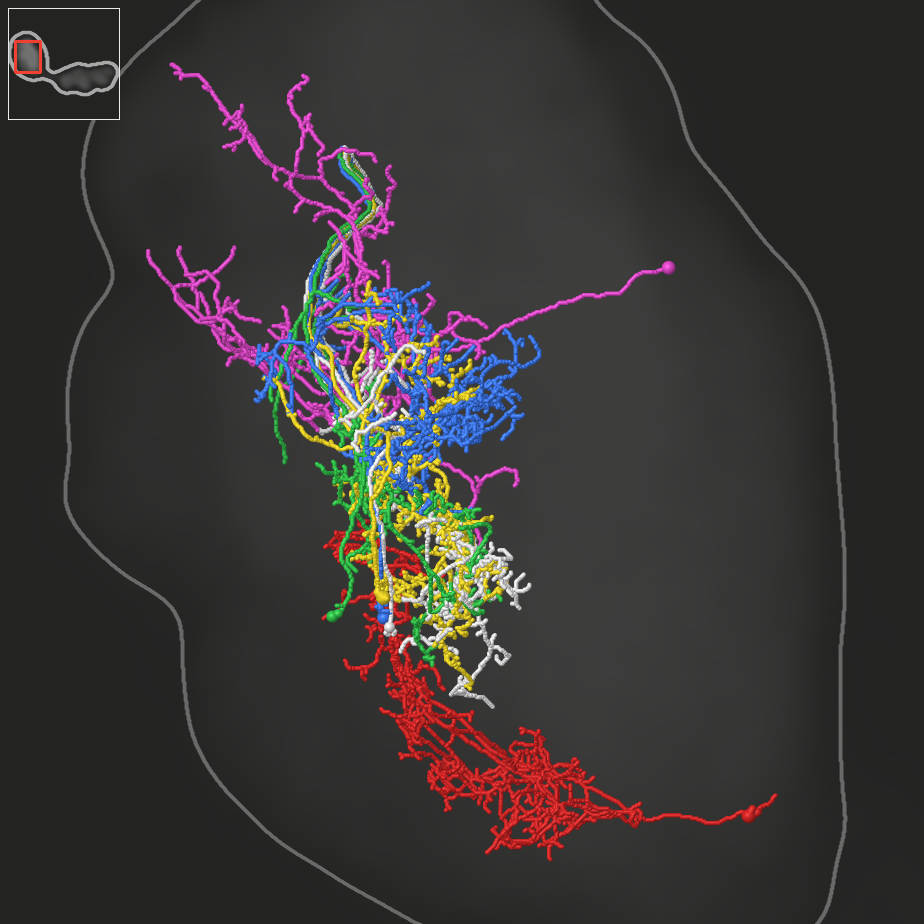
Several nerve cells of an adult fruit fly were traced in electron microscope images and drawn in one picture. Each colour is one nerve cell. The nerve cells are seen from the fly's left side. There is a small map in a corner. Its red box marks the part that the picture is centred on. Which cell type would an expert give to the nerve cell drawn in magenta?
PVLP200m_a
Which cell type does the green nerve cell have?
AVLP145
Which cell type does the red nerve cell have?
GNG342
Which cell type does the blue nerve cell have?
CB1973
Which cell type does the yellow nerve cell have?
CB2478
